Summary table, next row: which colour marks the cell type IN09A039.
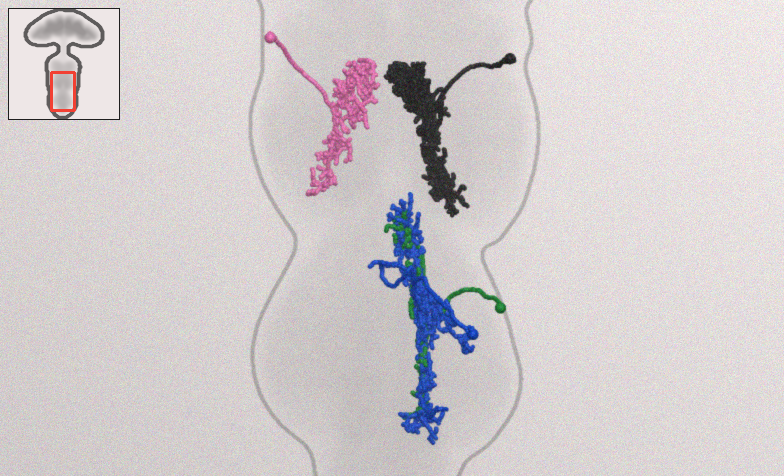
green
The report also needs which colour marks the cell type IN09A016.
black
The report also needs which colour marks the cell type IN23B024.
blue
